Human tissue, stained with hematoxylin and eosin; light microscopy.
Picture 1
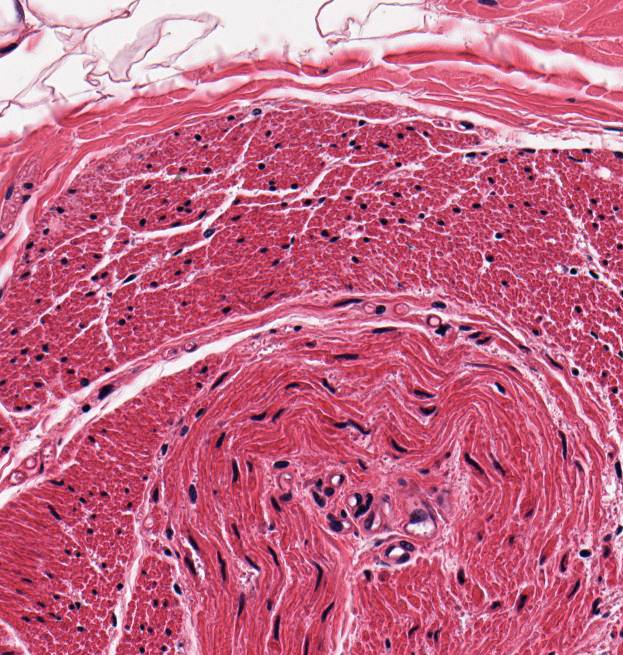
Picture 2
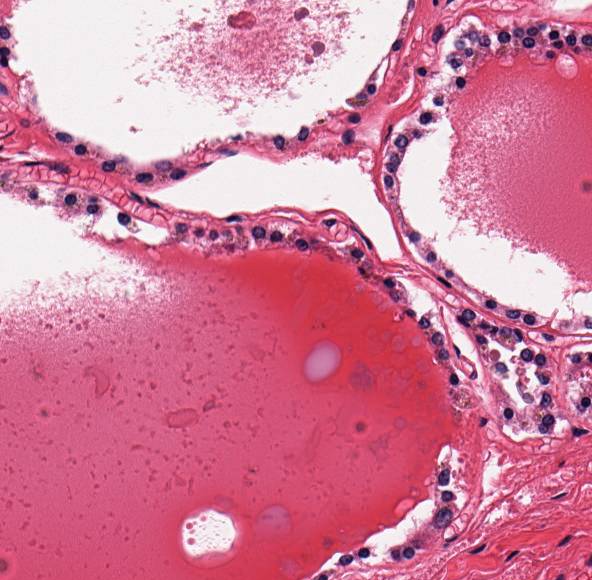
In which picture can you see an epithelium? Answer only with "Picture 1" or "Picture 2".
Picture 2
